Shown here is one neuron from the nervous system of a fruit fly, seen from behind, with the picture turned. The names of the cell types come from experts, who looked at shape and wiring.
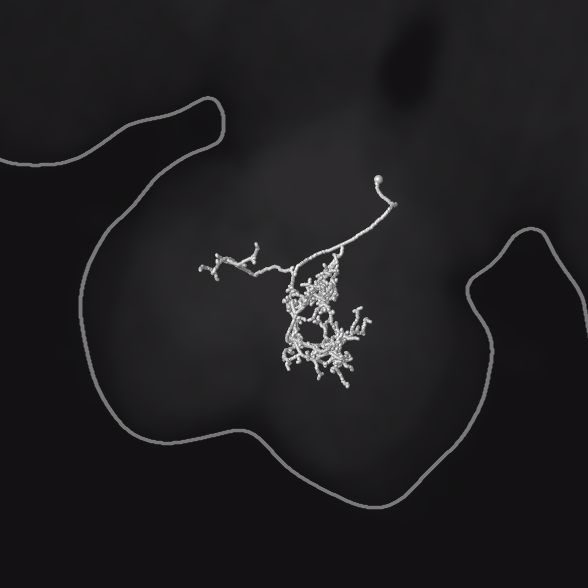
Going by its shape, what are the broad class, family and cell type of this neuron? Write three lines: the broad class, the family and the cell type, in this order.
nerve-cord intrinsic neuron
hemilineage 23B
IN23B028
